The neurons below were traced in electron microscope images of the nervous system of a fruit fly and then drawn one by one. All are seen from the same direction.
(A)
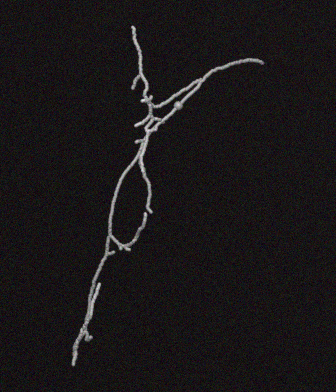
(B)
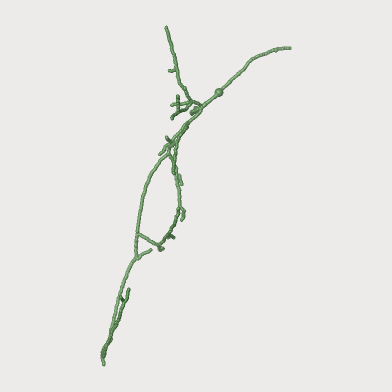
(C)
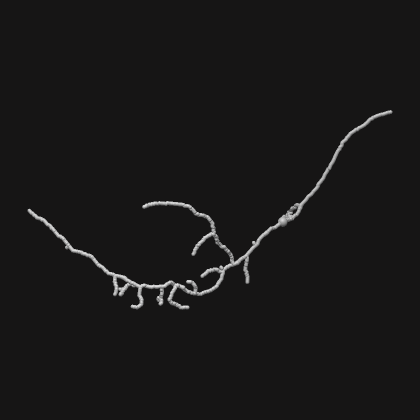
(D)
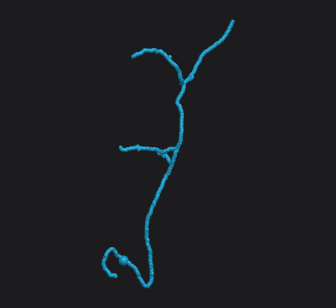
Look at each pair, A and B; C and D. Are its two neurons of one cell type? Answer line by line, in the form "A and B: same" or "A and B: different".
A and B: same
C and D: different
